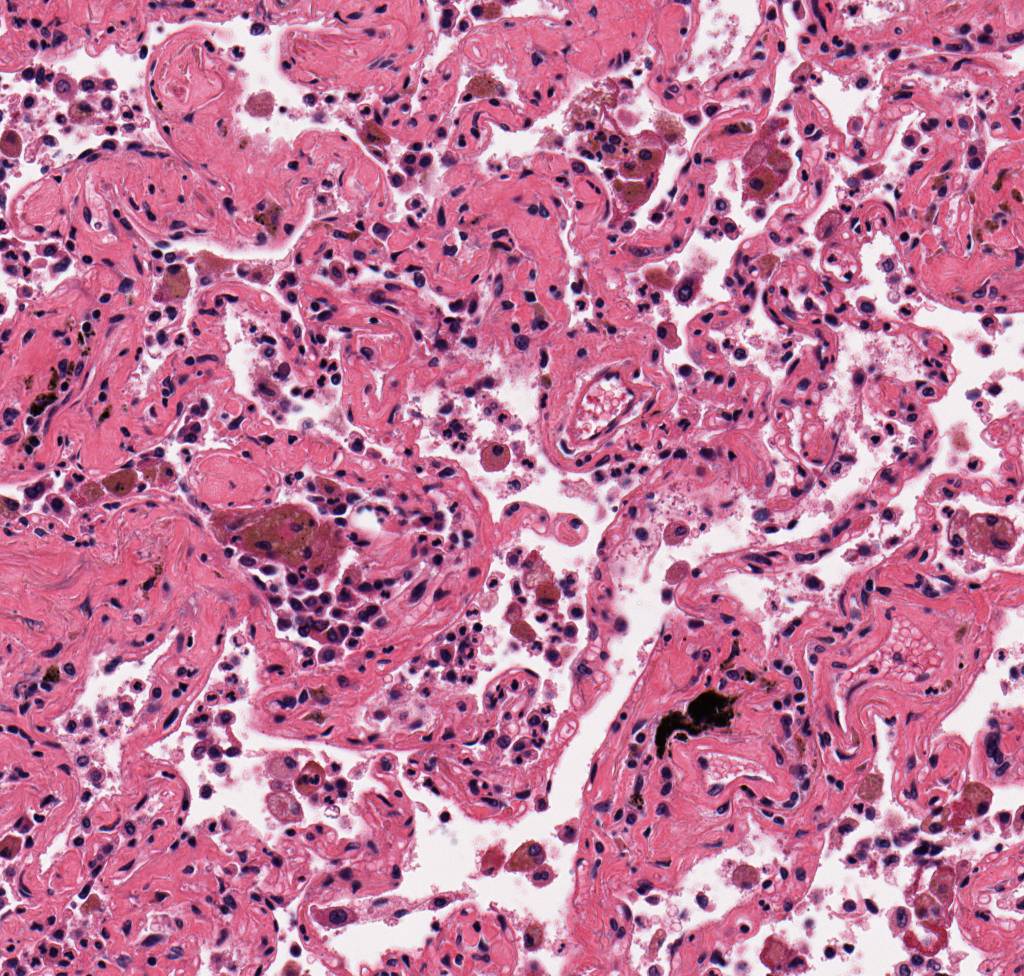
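Lung. The septa are widened by dense eosinophilic collagen with scattered spindle-shaped nuclei, and small lymphocytes with round dark nuclei lie through them, most densely left of centre. Free in the spaces are many rounded macrophages, their abundant cytoplasm holding golden-brown granular pigment. No glands or fat cells appear anywhere in the field.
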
